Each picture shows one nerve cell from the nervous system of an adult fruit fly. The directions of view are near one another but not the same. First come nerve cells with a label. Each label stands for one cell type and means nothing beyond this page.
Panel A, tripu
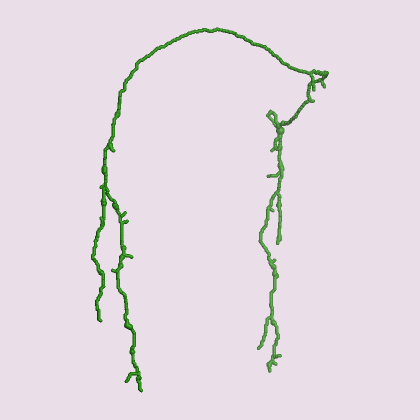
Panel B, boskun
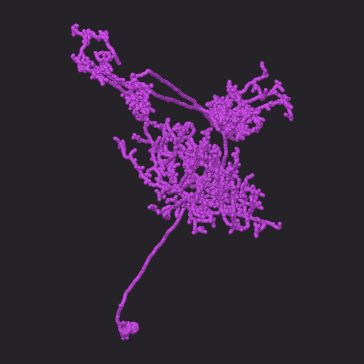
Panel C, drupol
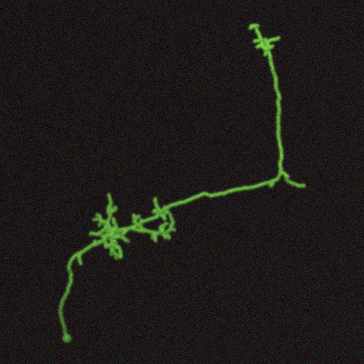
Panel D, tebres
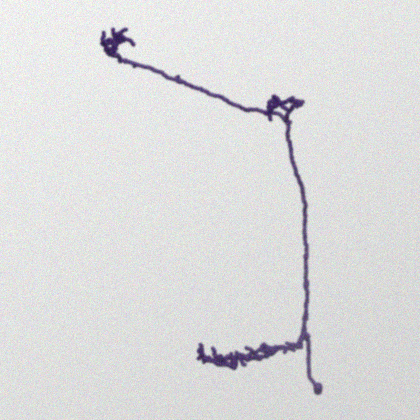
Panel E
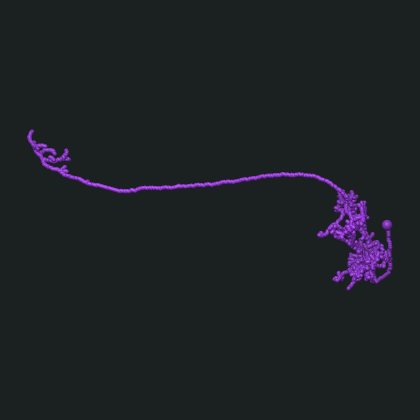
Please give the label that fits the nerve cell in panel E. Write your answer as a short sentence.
It belongs to drupol.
